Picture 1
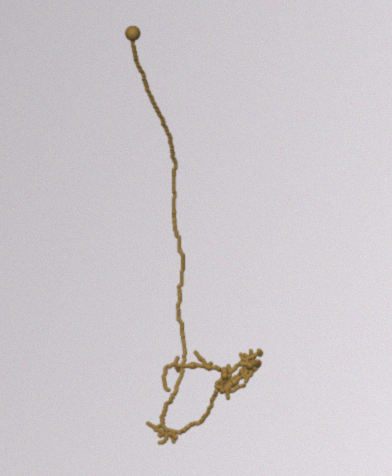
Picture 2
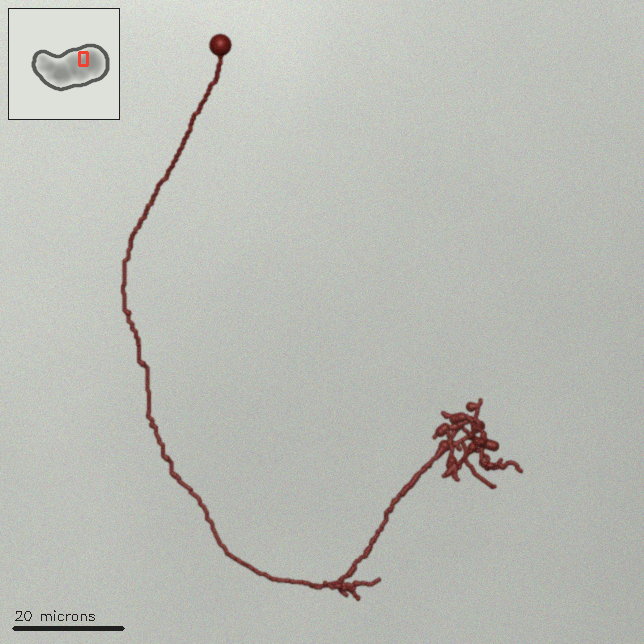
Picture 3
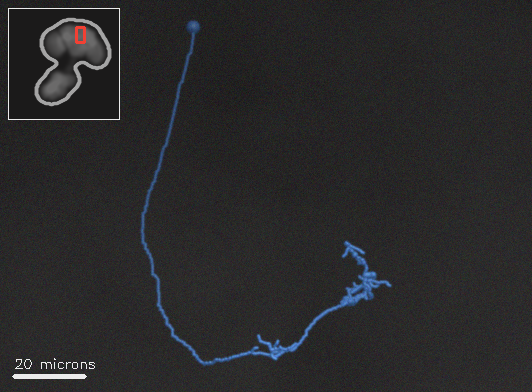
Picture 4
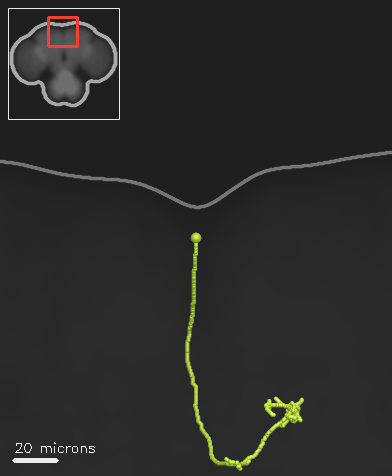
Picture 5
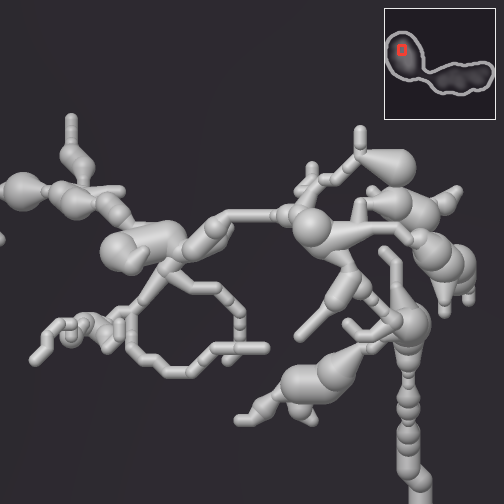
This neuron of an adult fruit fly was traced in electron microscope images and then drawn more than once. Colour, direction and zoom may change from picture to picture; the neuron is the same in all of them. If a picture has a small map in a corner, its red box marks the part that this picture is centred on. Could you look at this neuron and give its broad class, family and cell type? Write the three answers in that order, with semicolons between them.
central-brain intrinsic neuron; class CX; vDeltaK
